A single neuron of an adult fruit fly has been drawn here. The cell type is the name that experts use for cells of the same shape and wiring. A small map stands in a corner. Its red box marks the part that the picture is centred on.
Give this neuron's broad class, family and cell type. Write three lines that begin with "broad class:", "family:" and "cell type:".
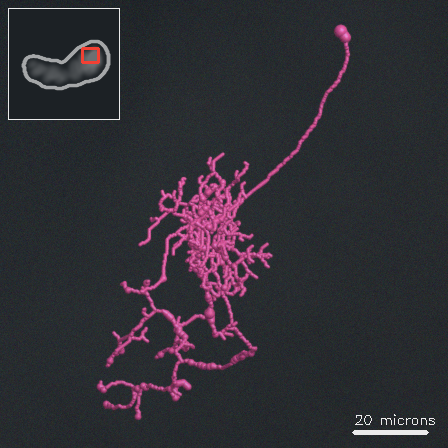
broad class: visual projection neuron
family: hemilineage VPNd1
cell type: LPLC4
